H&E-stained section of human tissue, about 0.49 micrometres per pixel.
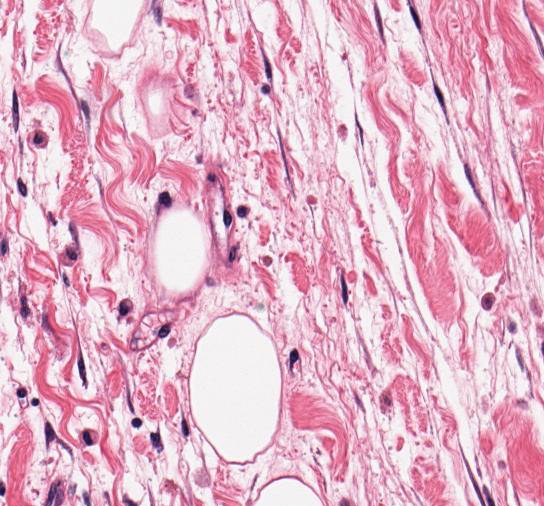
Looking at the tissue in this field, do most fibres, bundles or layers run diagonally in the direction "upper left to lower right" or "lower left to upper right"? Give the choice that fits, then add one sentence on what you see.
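Upper left to lower right. Pink fibre bundles run diagonally from upper left to lower right, most clearly in the right half of the field.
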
